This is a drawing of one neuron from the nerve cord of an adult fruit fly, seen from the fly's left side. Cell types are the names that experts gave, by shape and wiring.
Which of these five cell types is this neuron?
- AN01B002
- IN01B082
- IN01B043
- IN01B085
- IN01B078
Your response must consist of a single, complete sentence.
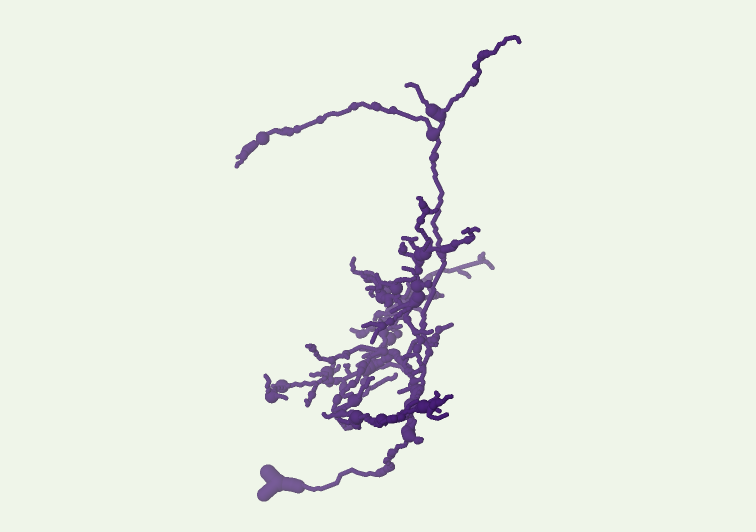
On the level of cell type, this neuron is IN01B082.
